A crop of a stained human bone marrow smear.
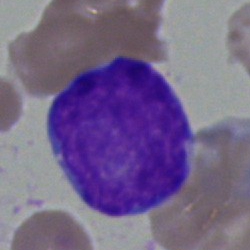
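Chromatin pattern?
Finely granular, evenly spread, not clumped into coarse blocks.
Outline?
Roughly round to oval, smooth.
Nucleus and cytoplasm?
Nucleus fills almost the whole cell; thin rim of deep blue cytoplasm along the left edge.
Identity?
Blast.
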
